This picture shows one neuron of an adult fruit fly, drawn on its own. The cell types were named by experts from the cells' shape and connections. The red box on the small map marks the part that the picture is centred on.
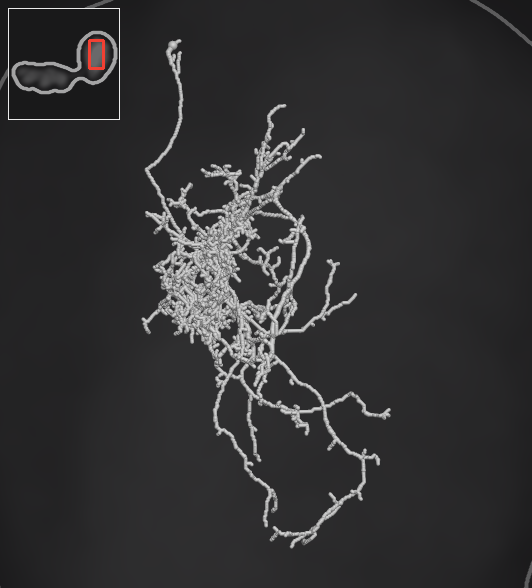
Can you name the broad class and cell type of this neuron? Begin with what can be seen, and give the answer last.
Dozens of branch ends can be seen. As drawn here it is taller than it is wide. This is a central-brain intrinsic neuron. It is of cell type PLP093.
